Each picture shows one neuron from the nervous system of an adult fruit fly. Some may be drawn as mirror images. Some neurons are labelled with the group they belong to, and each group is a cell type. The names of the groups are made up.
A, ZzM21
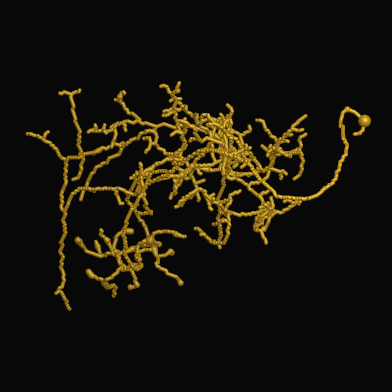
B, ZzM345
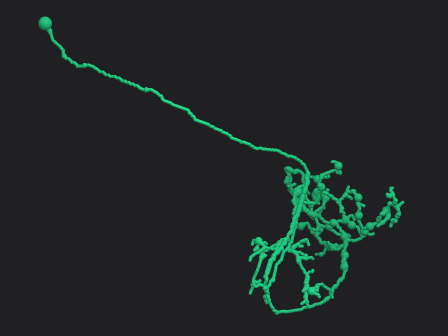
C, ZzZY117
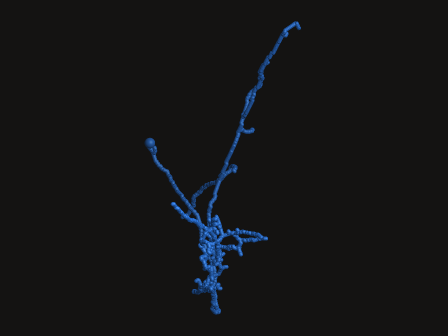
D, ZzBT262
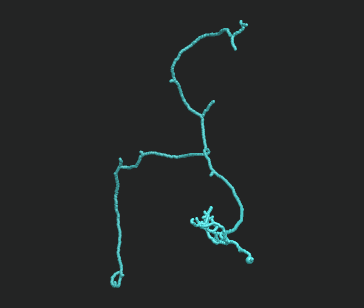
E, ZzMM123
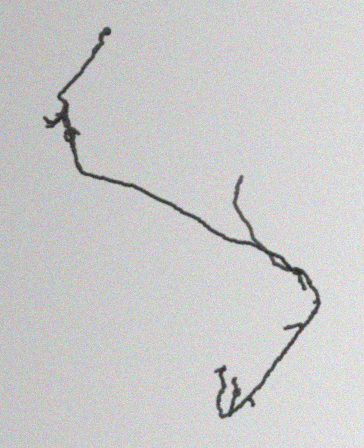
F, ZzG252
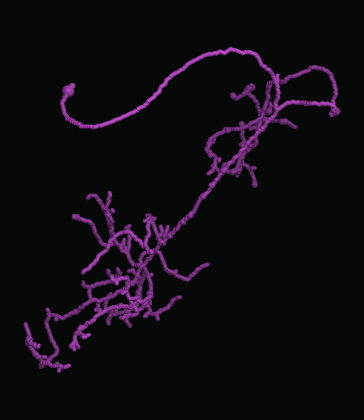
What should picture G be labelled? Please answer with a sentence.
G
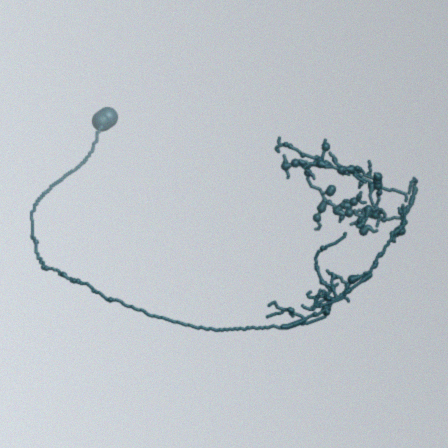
It belongs to ZzM345.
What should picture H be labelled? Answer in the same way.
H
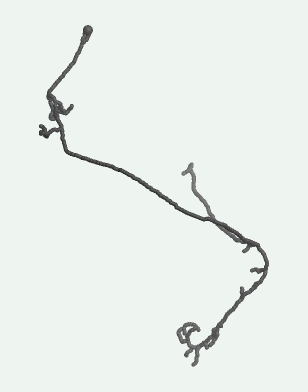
It belongs to ZzMM123.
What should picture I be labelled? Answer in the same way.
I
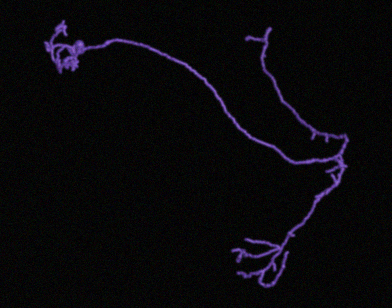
It belongs to ZzMM123.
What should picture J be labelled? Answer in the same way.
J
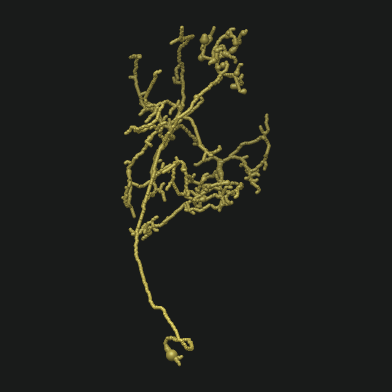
It belongs to ZzM21.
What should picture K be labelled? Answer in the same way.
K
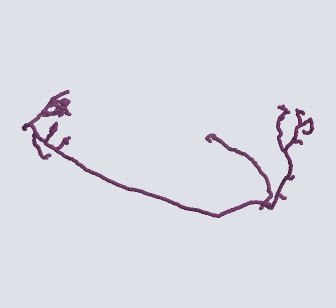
It belongs to ZzMM123.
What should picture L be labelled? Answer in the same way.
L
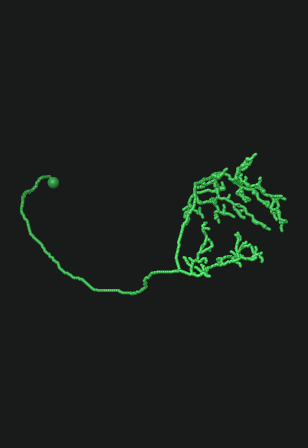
It belongs to ZzM345.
